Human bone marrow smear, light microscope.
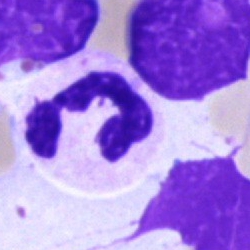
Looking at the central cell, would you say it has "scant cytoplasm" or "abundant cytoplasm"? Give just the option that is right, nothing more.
Abundant cytoplasm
